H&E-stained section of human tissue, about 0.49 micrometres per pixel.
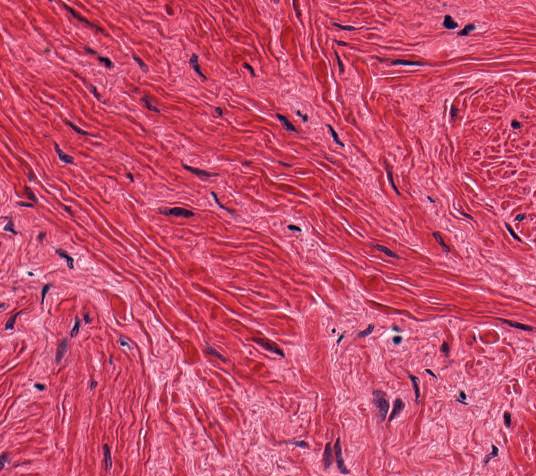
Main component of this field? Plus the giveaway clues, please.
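Fibromuscular stroma is what you're looking at here. See how the fibres form bundles running in different directions and crossing, stained a deep red-pink with eosin.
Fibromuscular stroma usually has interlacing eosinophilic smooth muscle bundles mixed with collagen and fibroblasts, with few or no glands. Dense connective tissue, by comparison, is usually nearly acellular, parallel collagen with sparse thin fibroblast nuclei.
Here the nuclei are elongated and dark, lined up along the fibres, and there is no epithelium or gland anywhere.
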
